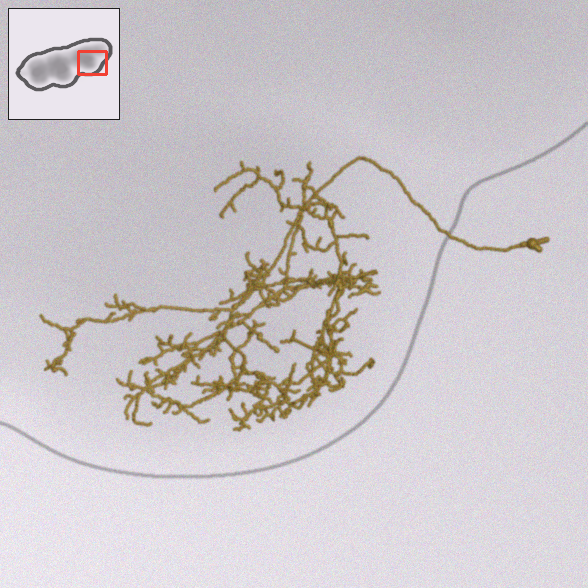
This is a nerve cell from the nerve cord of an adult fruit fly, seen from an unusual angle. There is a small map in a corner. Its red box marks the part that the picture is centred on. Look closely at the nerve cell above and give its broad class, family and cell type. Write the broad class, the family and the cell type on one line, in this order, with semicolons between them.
nerve-cord intrinsic neuron; hemilineage 20A.22A; IN20A.22A027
